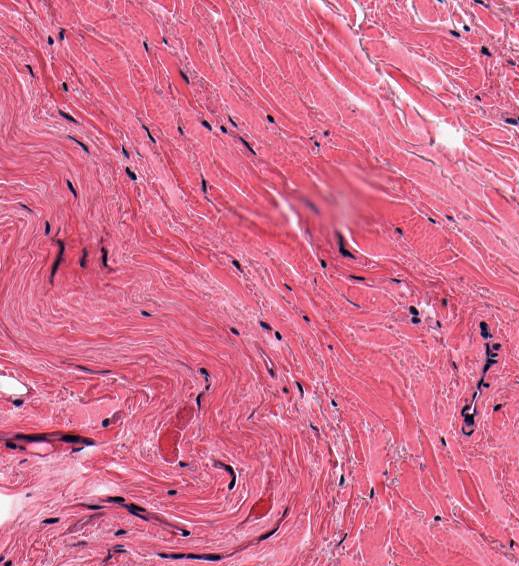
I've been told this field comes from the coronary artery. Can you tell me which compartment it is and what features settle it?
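You're in the tunica adventitia here. Wavy pink fibre bundles swirl through the lower left, the nuclei are sparse, dark blue and mostly elongated, and two small vessels in the lower middle hold red erythrocytes.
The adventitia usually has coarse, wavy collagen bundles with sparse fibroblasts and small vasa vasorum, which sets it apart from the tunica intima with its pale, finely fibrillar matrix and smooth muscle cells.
Up at the upper right the fibres run obliquely, with narrow pale clefts between them.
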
